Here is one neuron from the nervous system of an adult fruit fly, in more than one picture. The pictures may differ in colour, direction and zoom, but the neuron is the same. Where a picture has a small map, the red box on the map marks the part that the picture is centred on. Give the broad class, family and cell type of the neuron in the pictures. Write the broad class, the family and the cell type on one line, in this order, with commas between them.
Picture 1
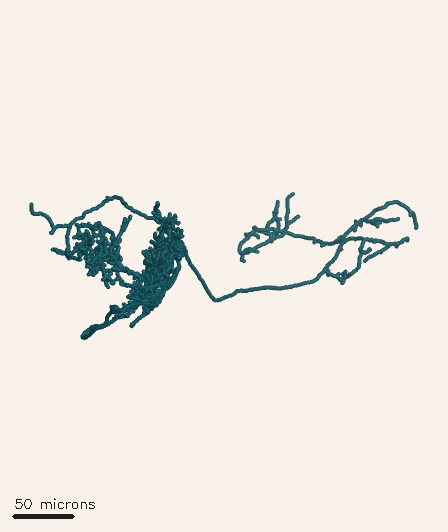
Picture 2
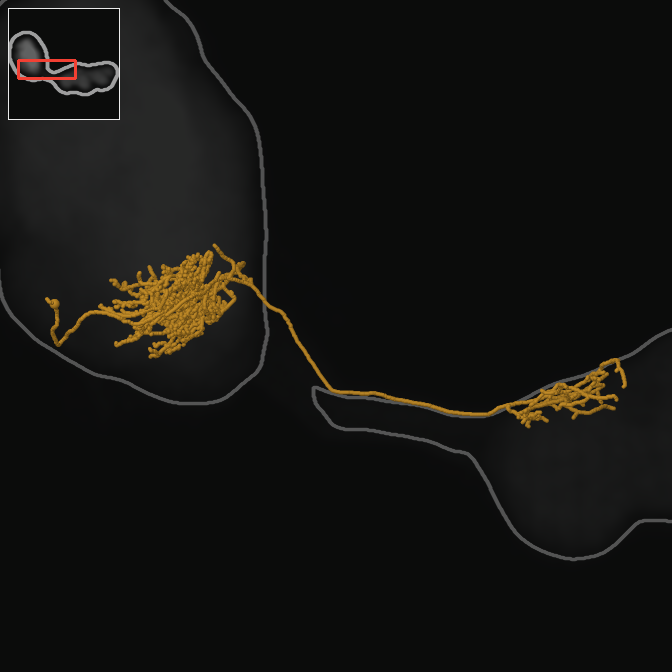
descending neuron, DNg, DNg78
